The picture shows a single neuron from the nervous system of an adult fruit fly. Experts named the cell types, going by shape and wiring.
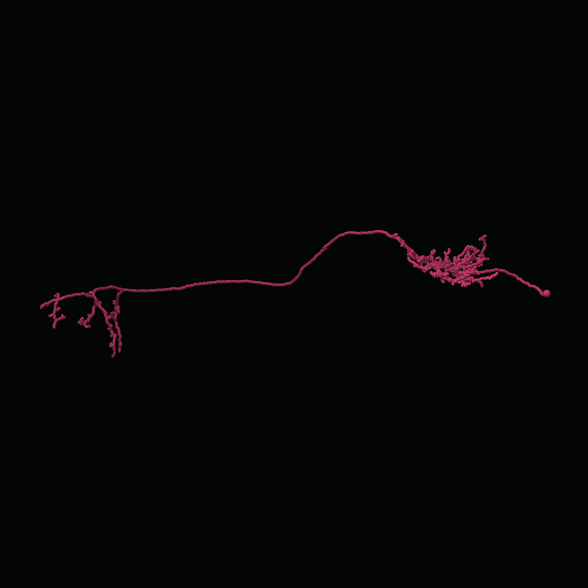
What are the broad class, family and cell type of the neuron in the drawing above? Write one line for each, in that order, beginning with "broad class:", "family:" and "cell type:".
broad class: descending neuron
family: hemilineage MX12
cell type: DNg12_e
